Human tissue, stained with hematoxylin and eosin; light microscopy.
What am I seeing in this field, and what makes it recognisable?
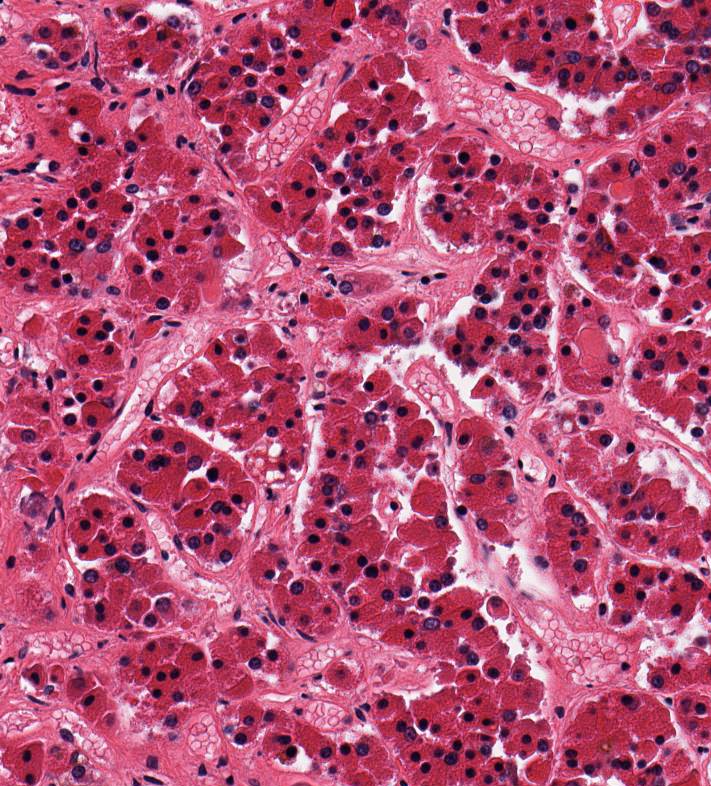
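Pars distalis of the pituitary. Solid nests of large polygonal cells; no central glandular lumens.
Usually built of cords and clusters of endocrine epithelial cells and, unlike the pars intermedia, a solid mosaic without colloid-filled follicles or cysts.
Nest cells: abundant, deeply eosinophilic, granular cytoplasm; mostly one nucleus each, round, dark, fairly uniform in size.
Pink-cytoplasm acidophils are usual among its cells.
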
